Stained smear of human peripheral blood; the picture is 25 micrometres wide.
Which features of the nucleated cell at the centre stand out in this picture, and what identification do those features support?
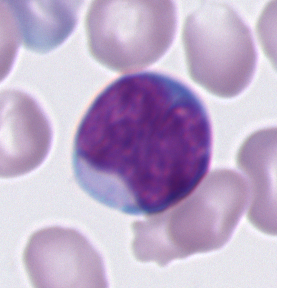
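A smooth, round outline encloses this cell. On its lower-left side the nucleus has a shallow indentation, and beside it the cytoplasm at the lower left shows a paler zone. No granules are visible in the cytoplasm. It is a myeloblast.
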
